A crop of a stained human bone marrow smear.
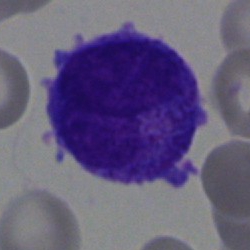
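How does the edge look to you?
Small knob-like projections stand out at several points.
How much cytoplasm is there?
Little or none that can be told apart from the nucleus.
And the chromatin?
Dense and dark violet over most of the cell, apart from a paler, mottled patch at lower right.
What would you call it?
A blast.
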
